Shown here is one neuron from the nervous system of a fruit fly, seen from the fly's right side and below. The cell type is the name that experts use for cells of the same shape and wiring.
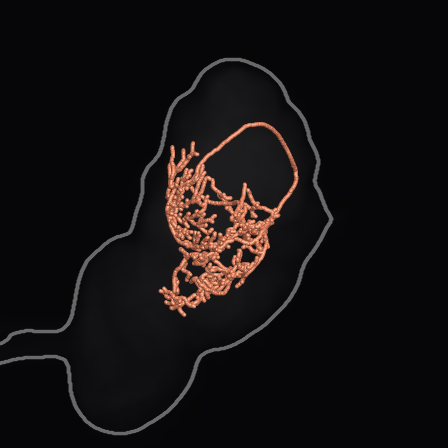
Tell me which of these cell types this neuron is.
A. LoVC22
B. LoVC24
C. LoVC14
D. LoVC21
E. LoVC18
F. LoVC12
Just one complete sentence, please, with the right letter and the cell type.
Being of cell type LoVC21, the neuron matches option D.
